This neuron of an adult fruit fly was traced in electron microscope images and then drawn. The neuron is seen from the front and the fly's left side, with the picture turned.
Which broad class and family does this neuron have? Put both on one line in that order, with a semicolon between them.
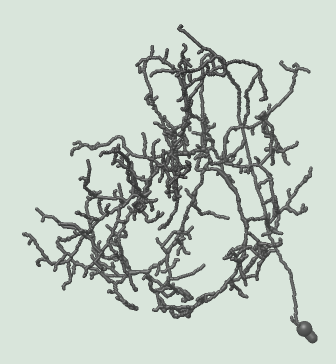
nerve-cord intrinsic neuron; hemilineage 21A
